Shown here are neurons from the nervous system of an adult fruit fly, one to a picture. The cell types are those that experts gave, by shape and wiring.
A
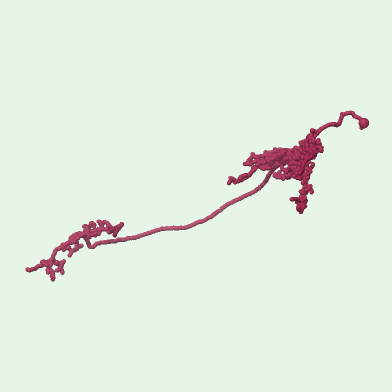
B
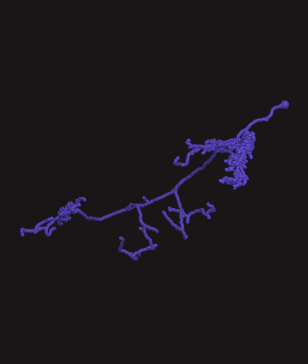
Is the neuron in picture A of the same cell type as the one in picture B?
no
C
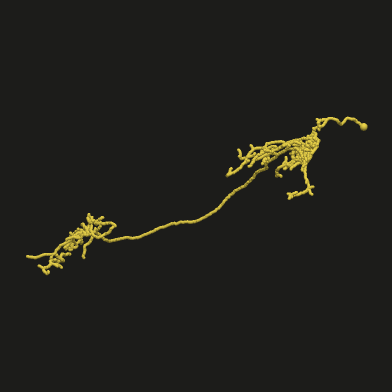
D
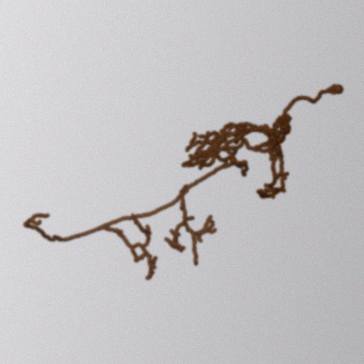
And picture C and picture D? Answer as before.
no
